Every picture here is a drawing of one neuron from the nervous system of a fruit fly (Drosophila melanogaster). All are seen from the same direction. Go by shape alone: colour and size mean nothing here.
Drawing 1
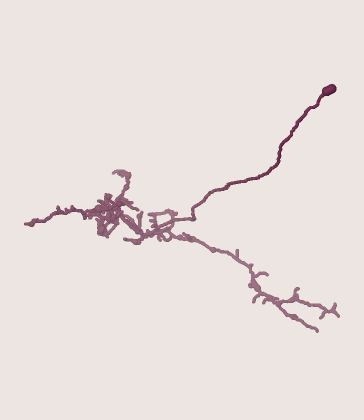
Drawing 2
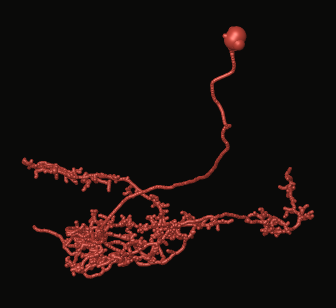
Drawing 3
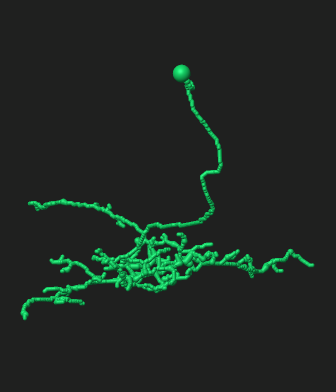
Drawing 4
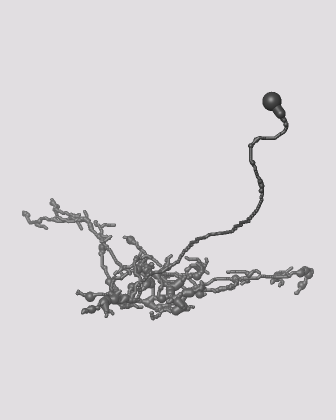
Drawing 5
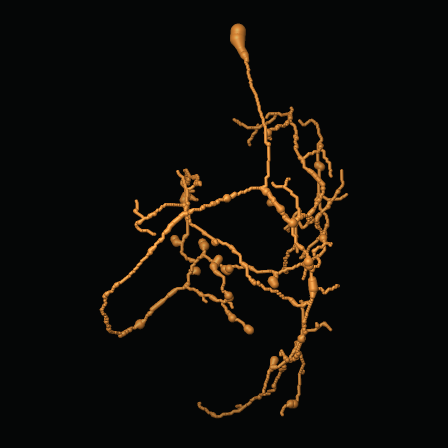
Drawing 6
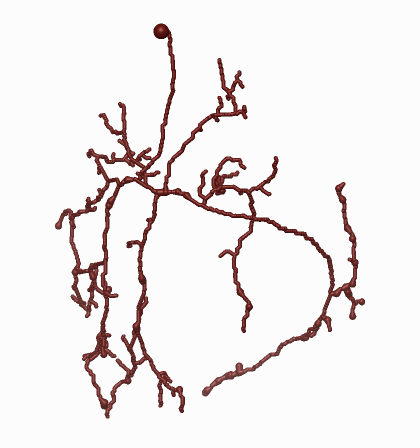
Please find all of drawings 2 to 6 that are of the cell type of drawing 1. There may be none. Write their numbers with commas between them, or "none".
2, 3, 4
